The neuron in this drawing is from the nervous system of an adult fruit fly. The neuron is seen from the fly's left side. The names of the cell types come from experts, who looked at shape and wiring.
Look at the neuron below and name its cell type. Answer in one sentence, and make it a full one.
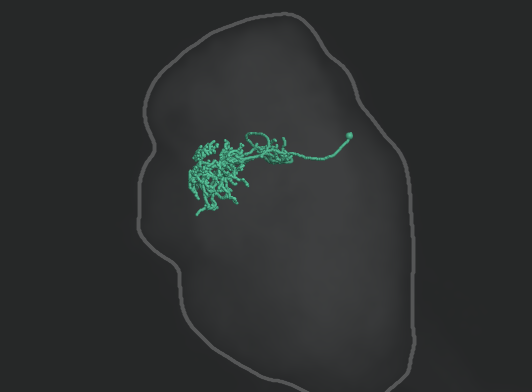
This neuron is given the cell type CB1534.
